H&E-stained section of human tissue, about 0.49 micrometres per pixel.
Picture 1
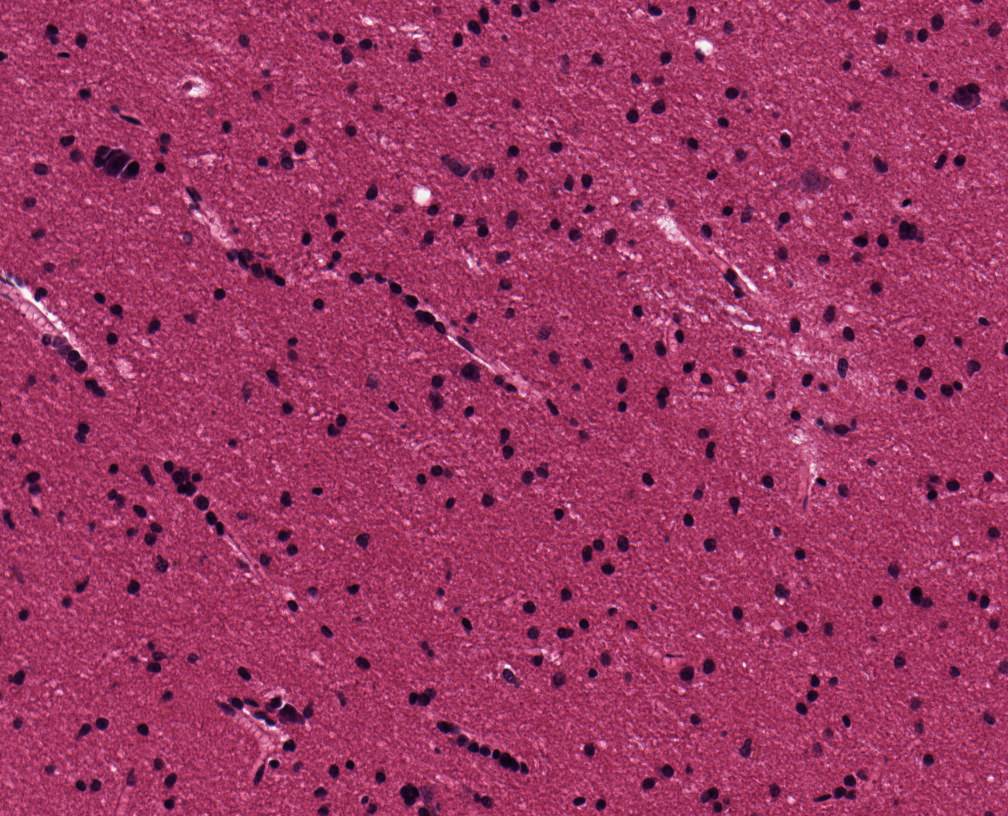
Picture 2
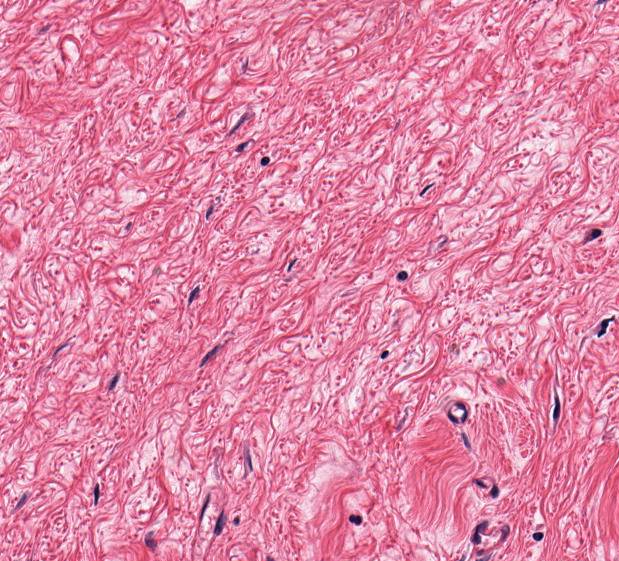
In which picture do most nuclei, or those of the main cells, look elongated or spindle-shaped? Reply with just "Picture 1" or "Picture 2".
Picture 2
